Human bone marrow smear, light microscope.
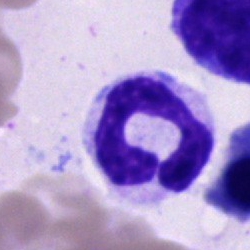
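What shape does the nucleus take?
A thick band curved into a nearly closed ring around a pale centre, with a pale lilac rim of cytoplasm surrounding it.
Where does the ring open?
A small gap lies at the bottom.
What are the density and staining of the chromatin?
Dense, staining dark purple.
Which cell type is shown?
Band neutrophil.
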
